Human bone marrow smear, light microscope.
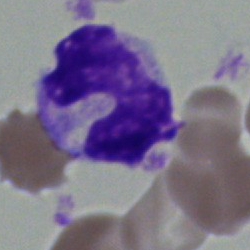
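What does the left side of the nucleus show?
A deep indentation.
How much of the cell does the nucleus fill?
Most of it.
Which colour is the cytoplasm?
Pale lilac-grey; most of the visible cytoplasm lies in the lower left, within the nuclear indentation.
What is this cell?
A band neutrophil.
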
